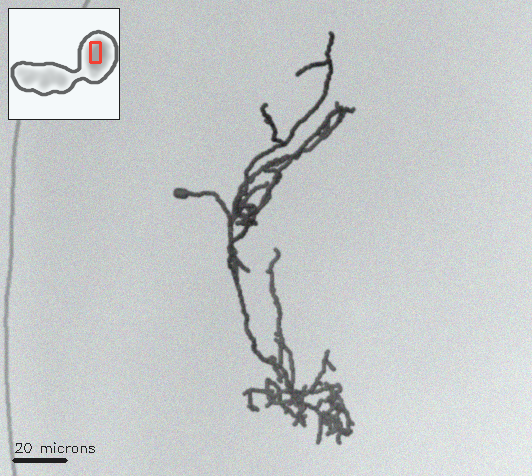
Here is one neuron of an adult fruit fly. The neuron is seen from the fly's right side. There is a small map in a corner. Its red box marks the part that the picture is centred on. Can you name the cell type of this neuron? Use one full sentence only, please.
The neuron is categorized under cell type LoVP21.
